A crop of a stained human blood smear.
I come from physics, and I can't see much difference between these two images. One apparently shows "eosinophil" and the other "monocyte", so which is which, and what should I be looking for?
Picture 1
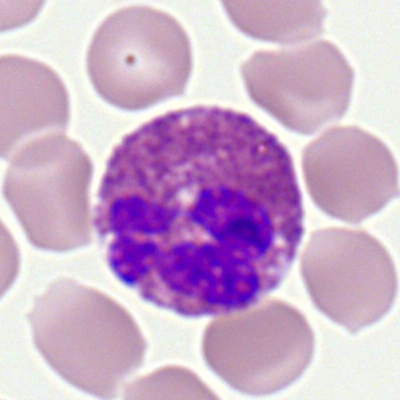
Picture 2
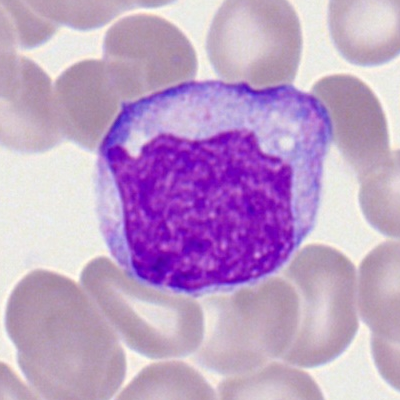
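The first picture is an eosinophil, the second a monocyte. Outline: the eosinophil is round; the monocyte is roughly round with a slightly uneven top edge.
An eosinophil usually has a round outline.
Nucleus: the eosinophil's is divided into several lobes with dense, dark purple chromatin and lies mostly in the lower half; the monocyte's has an irregular, notched upper edge and sits low, with most cytoplasm above it.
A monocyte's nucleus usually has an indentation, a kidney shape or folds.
Granules: purplish-pink granules fill the eosinophil's cytoplasm throughout, while fine pink-purple granules are only sparsely scattered in the monocyte's pale blue-grey cytoplasm, which turns deeper blue along the outer edge.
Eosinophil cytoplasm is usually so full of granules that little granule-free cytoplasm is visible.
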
